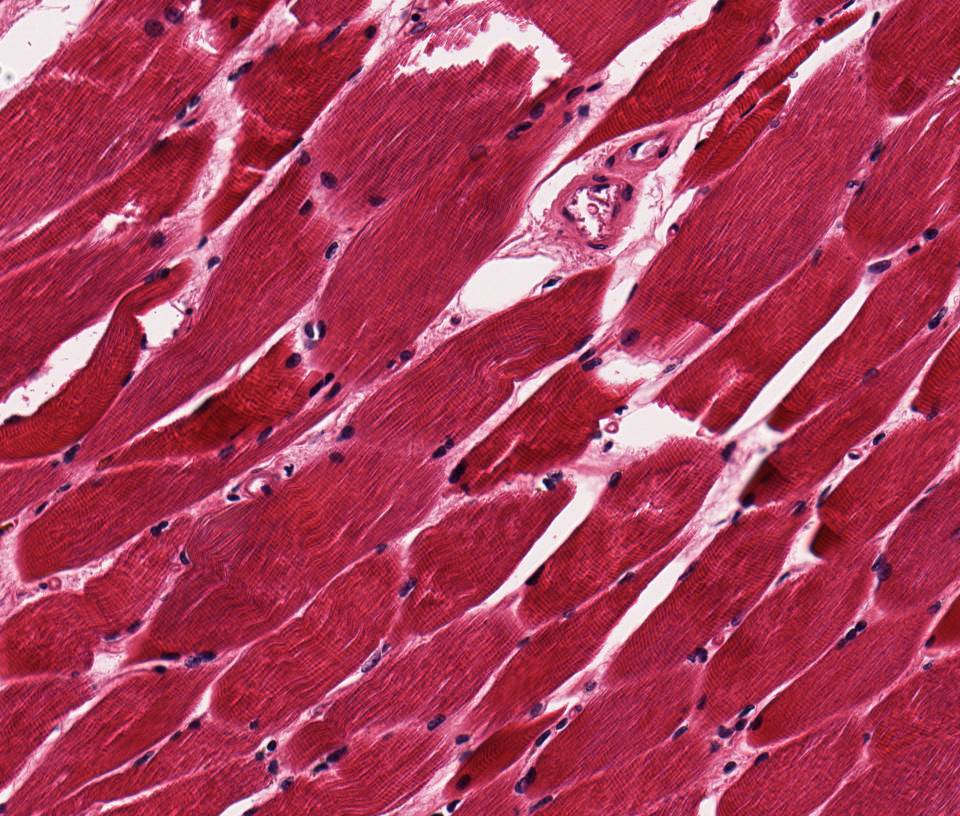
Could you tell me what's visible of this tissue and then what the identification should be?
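Fine transverse cross-striations along the length of the fibres. Fibre cytoplasm deep red-pink throughout the field. Small dark elongated nuclei in thin strands of pale pink connective tissue between fibres. Small blood vessel in loose pale connective tissue near top centre. Tissue: skeletal muscle.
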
